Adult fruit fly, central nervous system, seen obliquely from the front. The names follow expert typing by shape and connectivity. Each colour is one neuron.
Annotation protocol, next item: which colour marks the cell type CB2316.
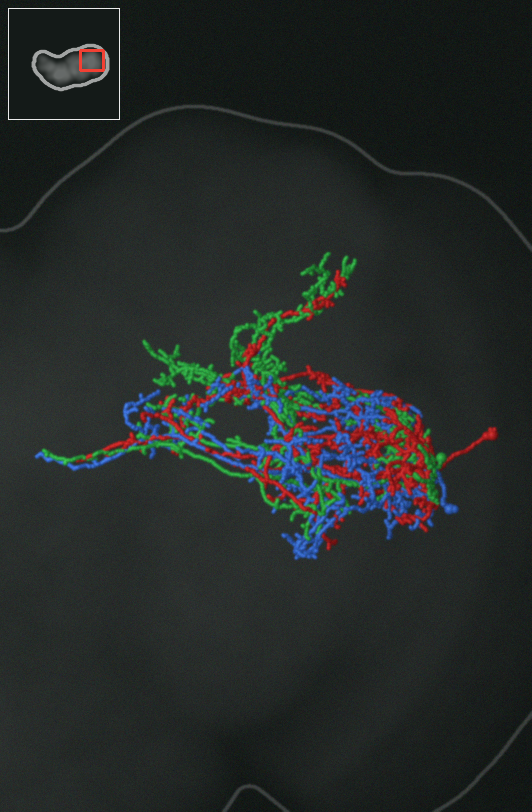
blue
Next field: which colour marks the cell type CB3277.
red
